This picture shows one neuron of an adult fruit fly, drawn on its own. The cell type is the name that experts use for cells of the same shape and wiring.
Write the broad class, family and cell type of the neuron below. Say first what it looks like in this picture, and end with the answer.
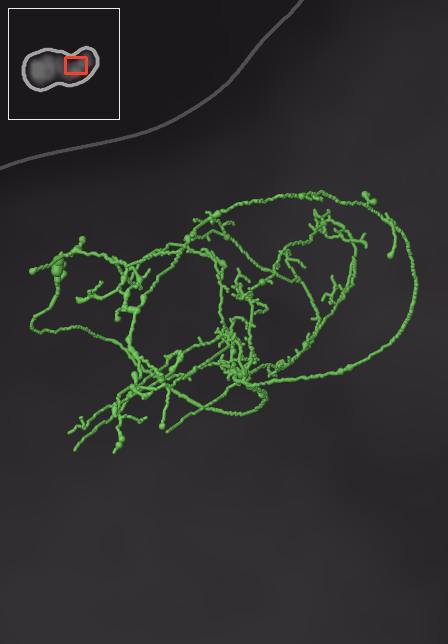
The cell body can be seen on the left of the picture. Dozens of branch ends can be seen. It is a nerve-cord intrinsic neuron. The family is hemilineage 19B. It is of cell type IN19B081.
